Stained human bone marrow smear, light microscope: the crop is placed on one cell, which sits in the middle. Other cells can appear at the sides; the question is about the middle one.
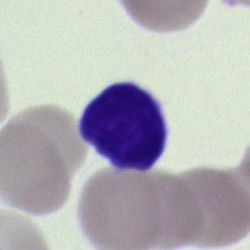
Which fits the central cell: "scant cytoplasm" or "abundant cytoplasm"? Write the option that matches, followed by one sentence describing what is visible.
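Scant cytoplasm. The nucleus fills almost the whole cell.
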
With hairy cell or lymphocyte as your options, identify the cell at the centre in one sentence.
The target cell in the middle of the crop is a lymphocyte.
